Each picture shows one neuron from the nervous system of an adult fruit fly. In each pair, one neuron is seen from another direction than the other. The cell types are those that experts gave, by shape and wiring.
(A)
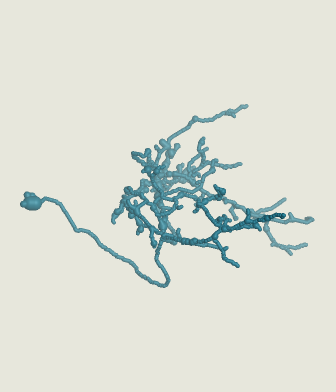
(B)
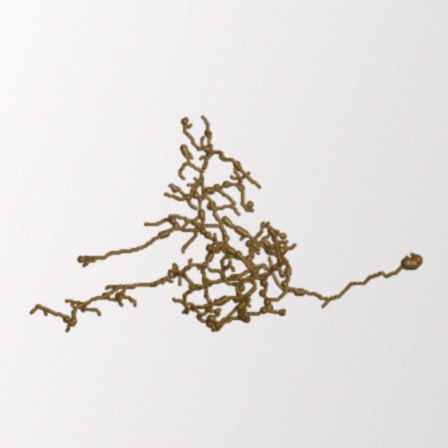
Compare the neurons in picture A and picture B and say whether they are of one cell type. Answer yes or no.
yes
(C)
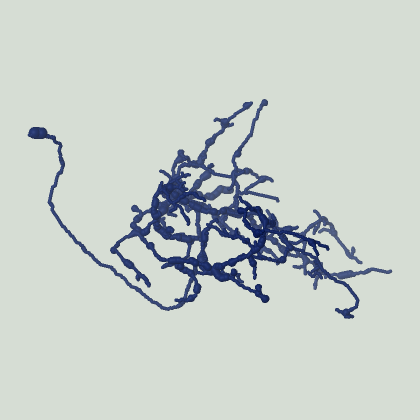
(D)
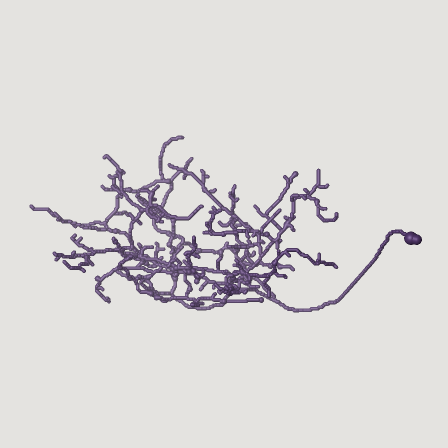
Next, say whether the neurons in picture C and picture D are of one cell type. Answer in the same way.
no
